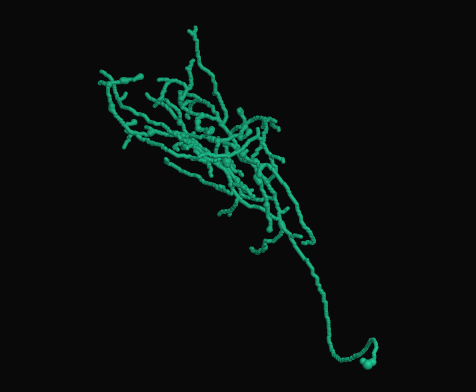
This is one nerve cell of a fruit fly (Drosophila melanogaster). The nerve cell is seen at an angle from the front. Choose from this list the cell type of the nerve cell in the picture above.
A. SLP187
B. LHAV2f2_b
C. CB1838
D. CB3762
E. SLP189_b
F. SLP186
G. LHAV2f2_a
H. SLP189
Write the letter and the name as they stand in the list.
G. LHAV2f2_a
